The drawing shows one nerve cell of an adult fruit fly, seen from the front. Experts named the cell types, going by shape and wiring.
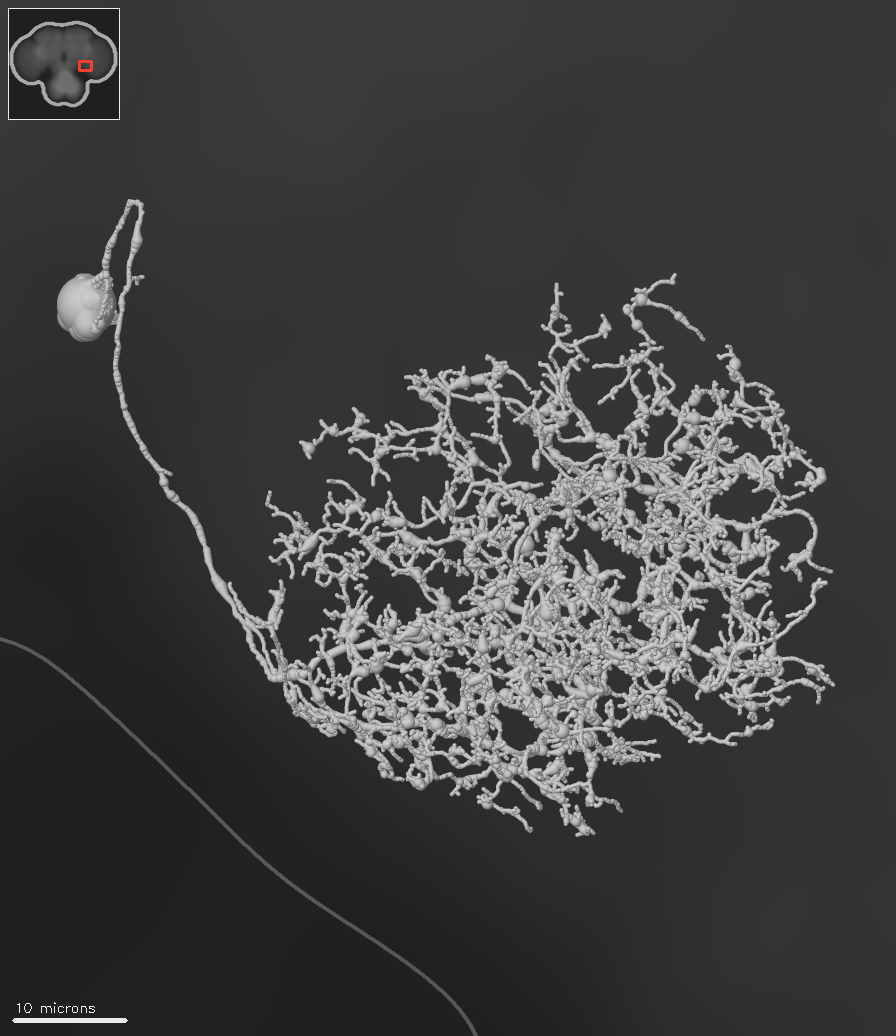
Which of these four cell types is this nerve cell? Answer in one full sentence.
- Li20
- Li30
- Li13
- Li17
This nerve cell has been assigned cell type Li17.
